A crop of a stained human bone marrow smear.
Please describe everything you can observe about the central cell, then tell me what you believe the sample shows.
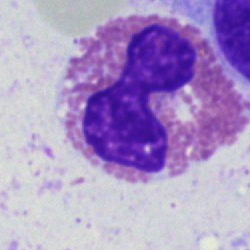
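The nucleus has two lobes joined by a thick band, the lower-left lobe being larger than the upper-right one. Its chromatin is dark purple and condensed. To the right of the nucleus, a small clear area lies in the cytoplasm. This cell is an eosinophil.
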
